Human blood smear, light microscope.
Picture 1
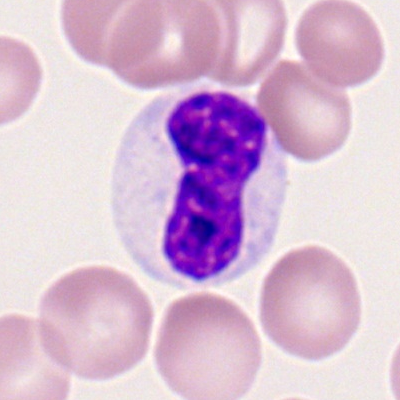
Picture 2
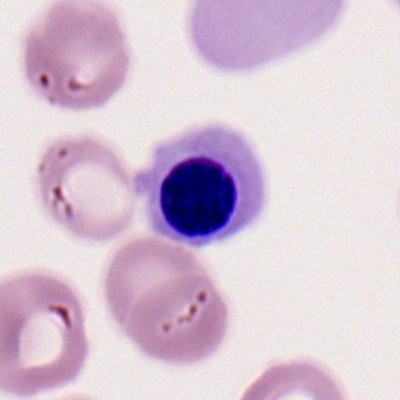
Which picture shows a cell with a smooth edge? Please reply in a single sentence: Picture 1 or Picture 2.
The cell shown in Picture 1 is bounded by a smooth outline.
